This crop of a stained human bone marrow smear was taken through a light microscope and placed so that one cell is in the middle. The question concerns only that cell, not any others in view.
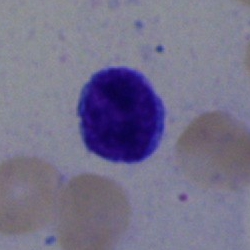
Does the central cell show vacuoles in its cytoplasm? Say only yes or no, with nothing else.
No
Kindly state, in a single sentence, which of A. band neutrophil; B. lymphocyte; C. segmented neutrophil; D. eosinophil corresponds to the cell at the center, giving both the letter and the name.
The correct option is B, as the central cell is a lymphocyte.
